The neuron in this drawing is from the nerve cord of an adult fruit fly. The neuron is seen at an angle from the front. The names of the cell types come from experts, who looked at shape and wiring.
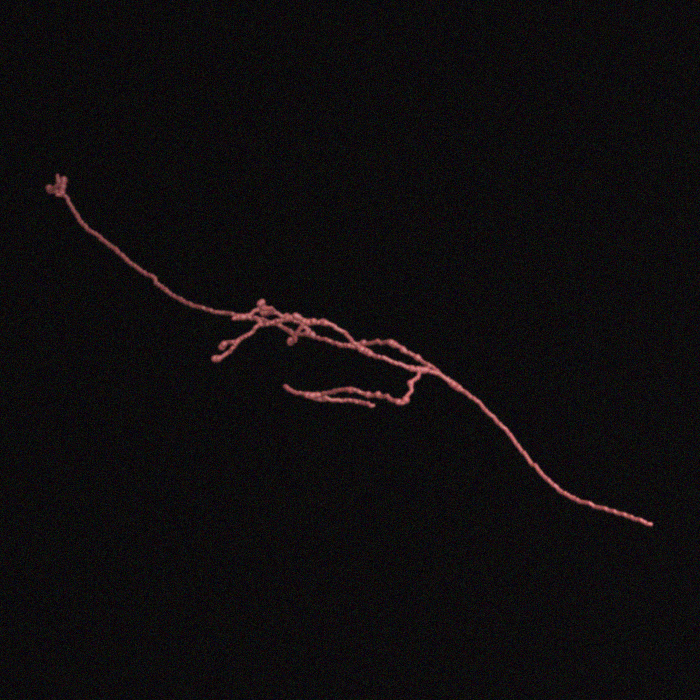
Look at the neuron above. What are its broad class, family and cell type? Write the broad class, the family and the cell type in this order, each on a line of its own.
descending neuron
hemilineage PSp2
DNp16_a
